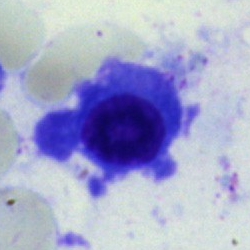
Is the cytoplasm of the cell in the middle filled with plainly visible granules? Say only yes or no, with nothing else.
No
